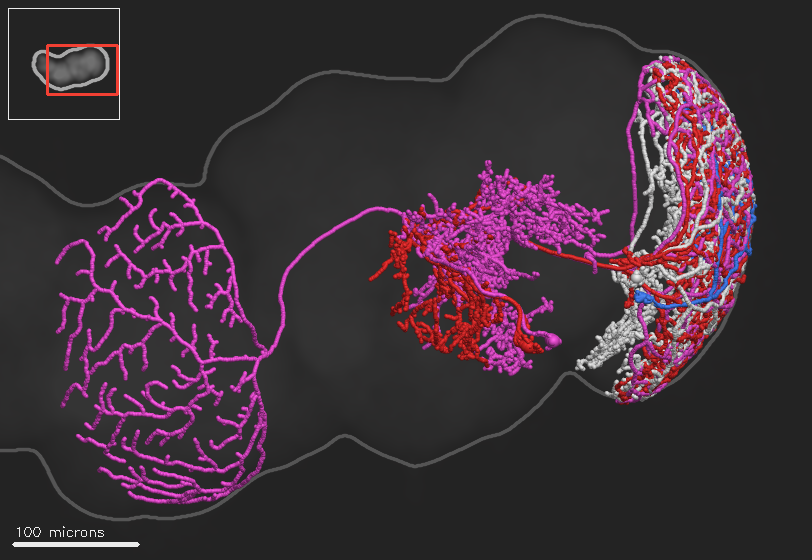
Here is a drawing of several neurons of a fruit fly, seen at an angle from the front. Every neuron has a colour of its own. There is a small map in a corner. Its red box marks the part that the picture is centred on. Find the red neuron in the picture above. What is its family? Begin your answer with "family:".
family: OA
